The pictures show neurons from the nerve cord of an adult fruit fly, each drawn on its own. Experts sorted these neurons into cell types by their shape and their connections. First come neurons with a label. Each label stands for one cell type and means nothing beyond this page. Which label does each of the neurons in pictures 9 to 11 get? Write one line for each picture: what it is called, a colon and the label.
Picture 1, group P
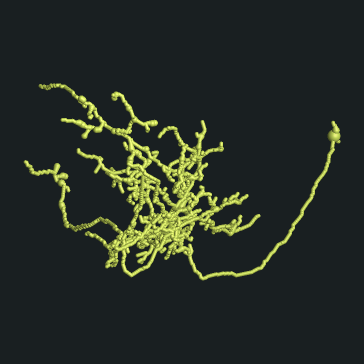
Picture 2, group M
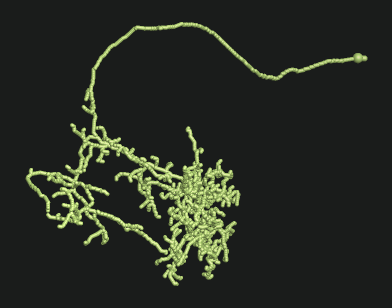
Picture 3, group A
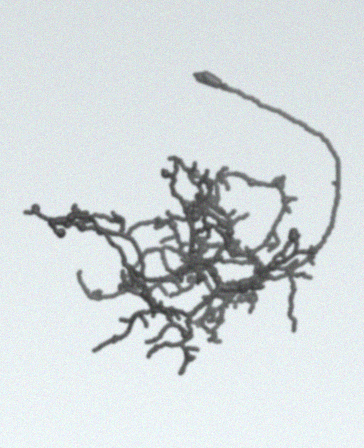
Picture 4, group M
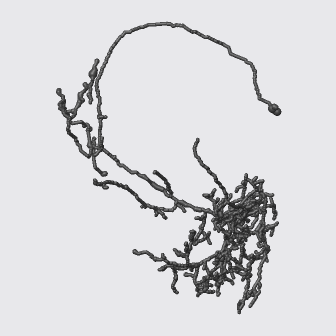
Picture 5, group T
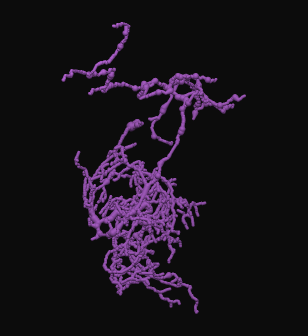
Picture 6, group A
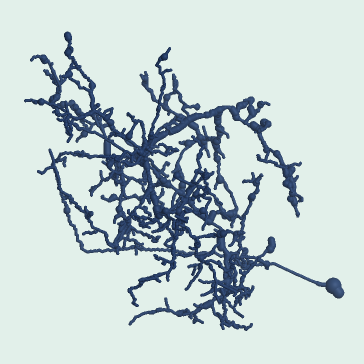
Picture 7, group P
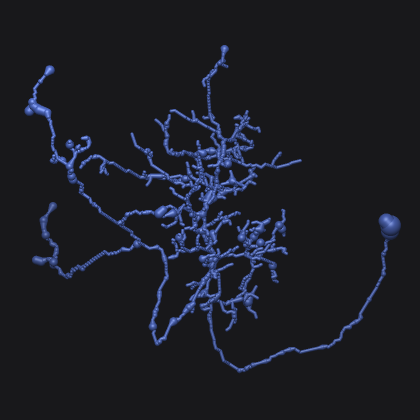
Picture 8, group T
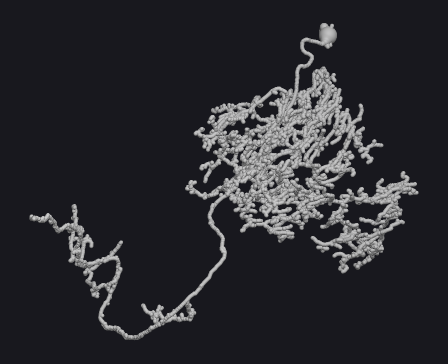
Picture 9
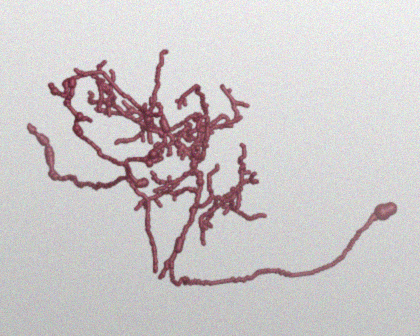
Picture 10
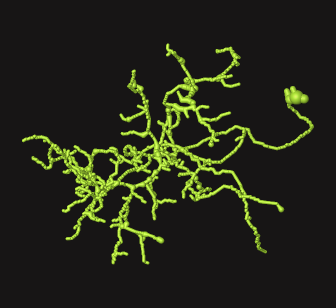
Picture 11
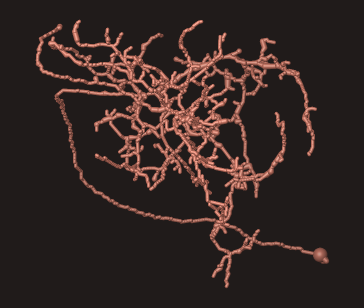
9: group P
10: group A
11: group A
